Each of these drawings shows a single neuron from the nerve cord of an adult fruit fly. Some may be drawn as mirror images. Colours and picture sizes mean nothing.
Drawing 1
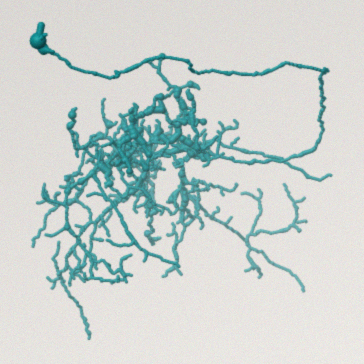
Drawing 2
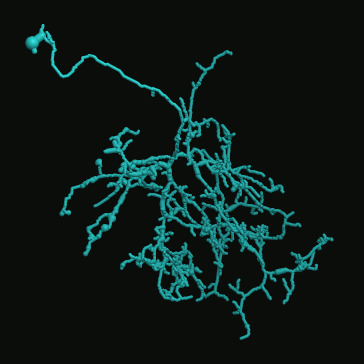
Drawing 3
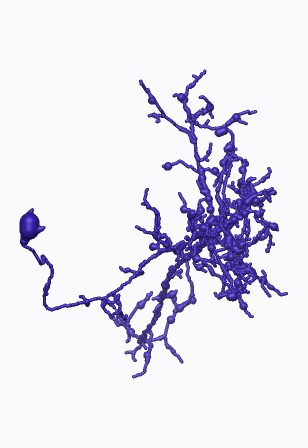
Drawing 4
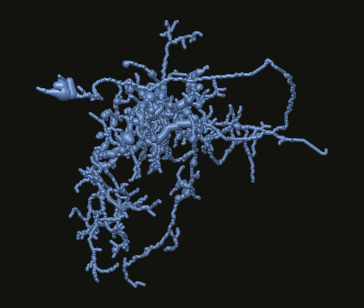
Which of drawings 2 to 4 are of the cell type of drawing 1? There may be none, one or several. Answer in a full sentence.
Drawing 2 and drawing 4 are of the same cell type.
